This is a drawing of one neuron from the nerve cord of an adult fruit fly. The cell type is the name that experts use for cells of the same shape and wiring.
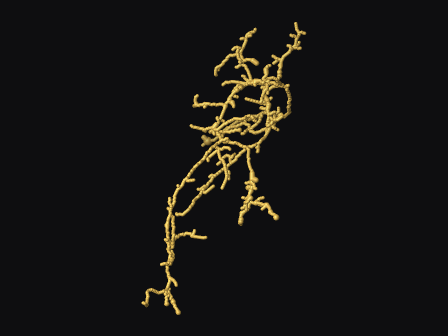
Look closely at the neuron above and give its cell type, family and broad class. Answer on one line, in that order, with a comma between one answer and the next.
IN03B066, hemilineage 03B, nerve-cord intrinsic neuron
